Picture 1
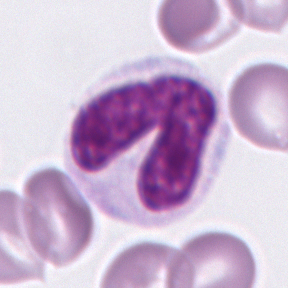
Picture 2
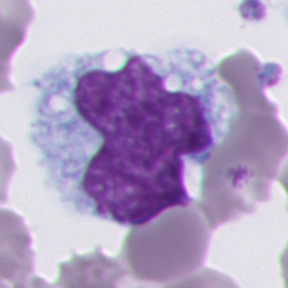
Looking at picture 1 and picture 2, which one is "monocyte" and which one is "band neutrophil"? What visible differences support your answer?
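Looking from one to the other, the band neutrophil is in picture 1 and the monocyte in picture 2. In picture 1 the outline is round and smooth, and the two limbs of the nucleus join at the top, the gap between them opening downward.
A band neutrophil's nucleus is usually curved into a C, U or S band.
Its chromatin is coarsely clumped, dark purple with paler patches.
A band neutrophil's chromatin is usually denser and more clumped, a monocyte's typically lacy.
Pale lilac-pink cytoplasm, without coarse orange or dark granules, surrounds the nucleus and fills the gap.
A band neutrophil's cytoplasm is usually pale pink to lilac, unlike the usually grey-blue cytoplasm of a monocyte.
In picture 2 the cytoplasm is finely speckled, free of coarse granules, and holds several small clear vacuoles.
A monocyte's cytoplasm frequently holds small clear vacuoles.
Its outer edge is irregular and poorly defined on the left.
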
